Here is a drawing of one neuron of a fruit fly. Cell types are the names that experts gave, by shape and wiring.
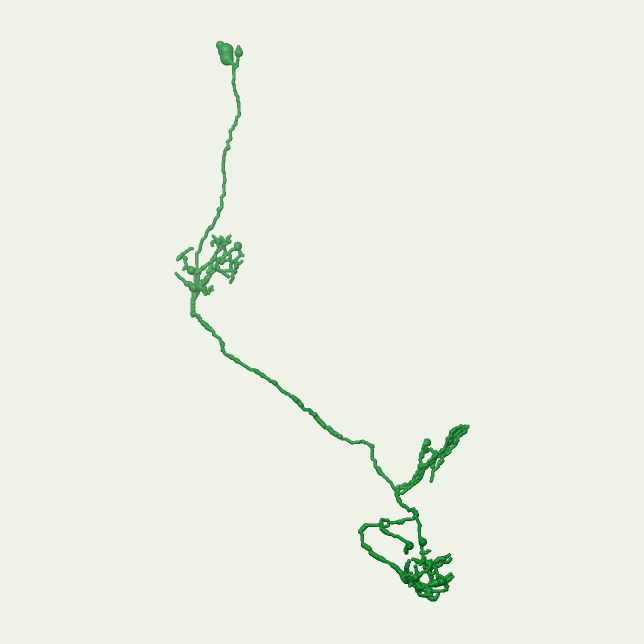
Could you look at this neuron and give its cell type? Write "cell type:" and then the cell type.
cell type: PFNa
